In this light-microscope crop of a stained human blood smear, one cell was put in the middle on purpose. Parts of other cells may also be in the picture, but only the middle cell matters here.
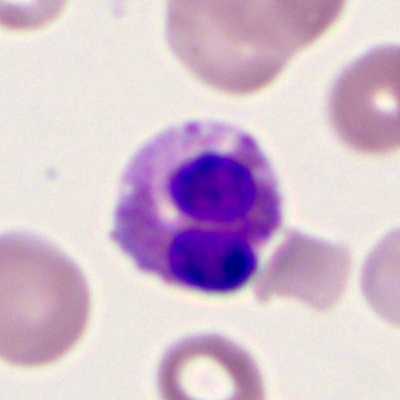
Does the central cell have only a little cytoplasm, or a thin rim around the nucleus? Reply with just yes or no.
No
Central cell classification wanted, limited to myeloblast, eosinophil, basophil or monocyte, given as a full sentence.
For this crop, the central cell is an eosinophil.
